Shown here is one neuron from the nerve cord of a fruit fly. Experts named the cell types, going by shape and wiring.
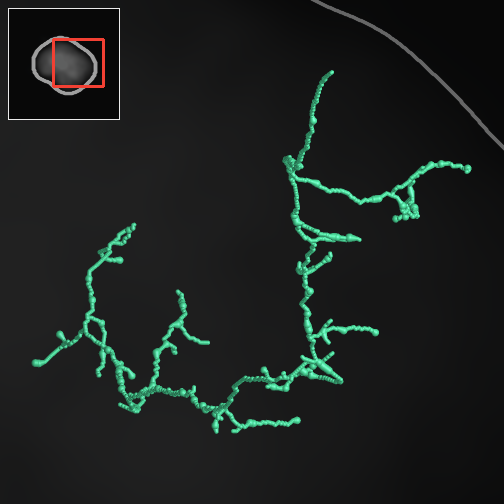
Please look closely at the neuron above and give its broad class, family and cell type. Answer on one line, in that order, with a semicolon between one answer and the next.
descending neuron; DNg; DNg107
